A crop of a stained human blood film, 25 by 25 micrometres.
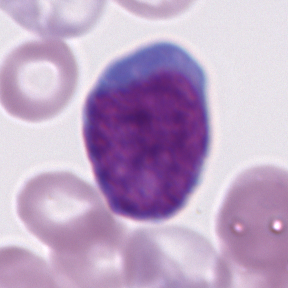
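Myeloblast: I look first at the border, which is smooth, with no projections or blebs. The nucleus is a single oval mass without lobes, about 13 by 11 micrometres, and its chromatin is finely stippled rather than coarsely clumped. Set against a cell of about 16 by 12 micrometres, that nucleus takes up about 80% of the area. The blue cytoplasm spreads widest as a cap along the upper edge.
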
